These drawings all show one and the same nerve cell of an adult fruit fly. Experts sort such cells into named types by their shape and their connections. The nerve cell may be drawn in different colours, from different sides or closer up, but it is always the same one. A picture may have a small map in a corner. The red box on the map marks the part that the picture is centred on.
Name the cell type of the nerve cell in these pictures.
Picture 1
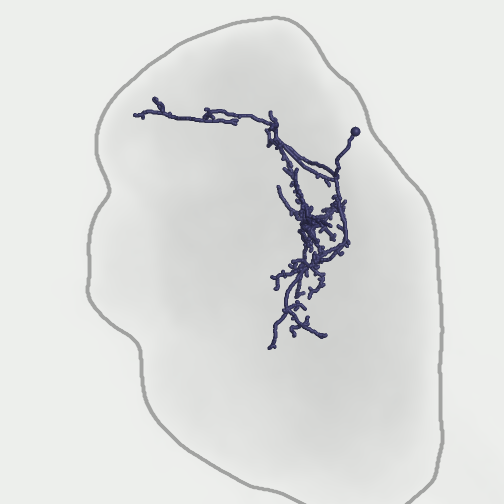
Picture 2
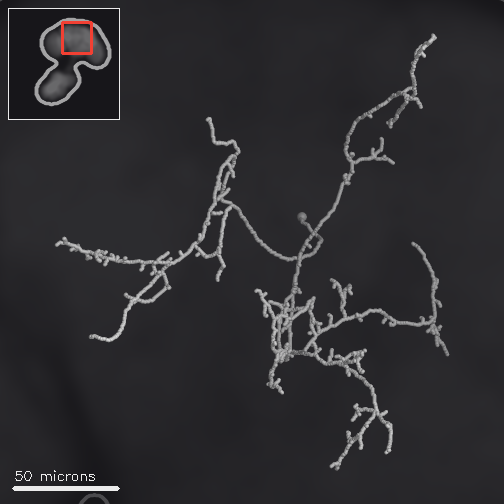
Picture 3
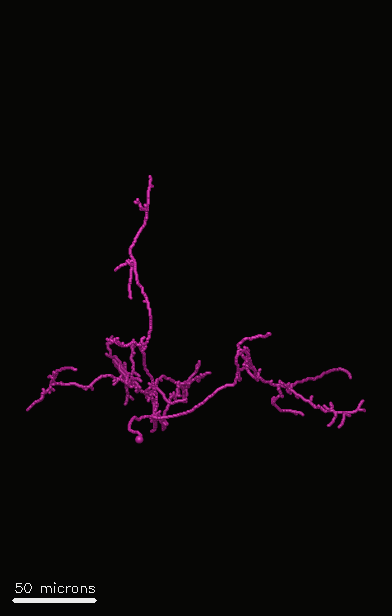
CB4072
